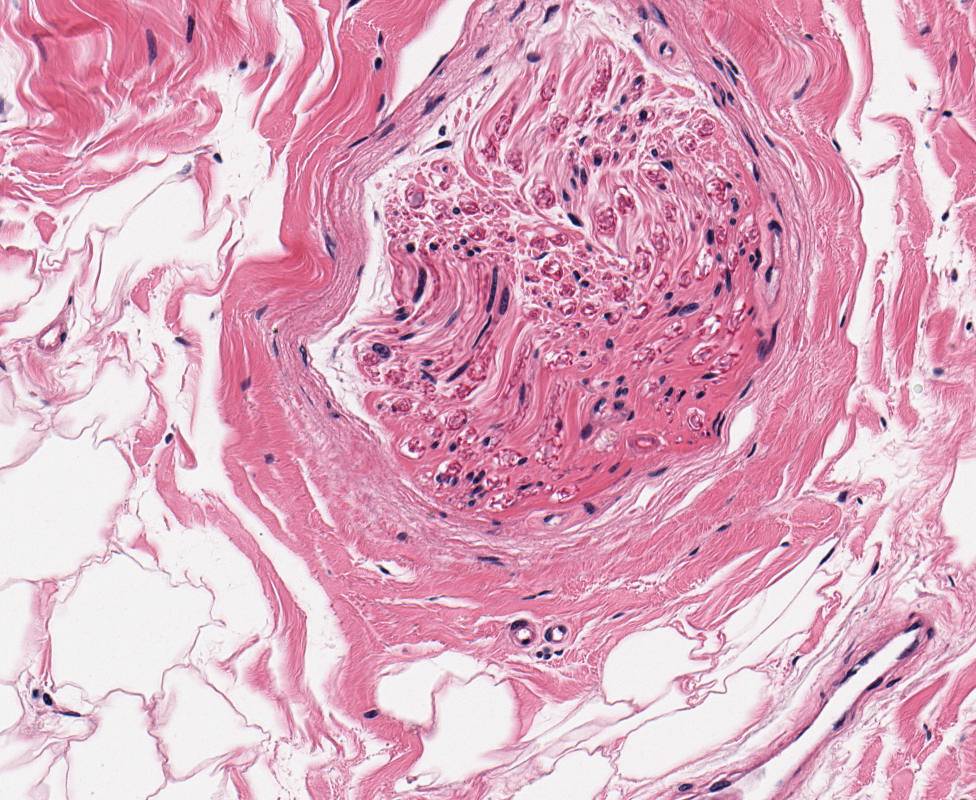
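Tibial nerve: a single rounded fascicle centred in the field, wrapped in concentric layers of dense fibrous tissue. Most nerve fibres within it are cut across, appearing as many small round pink profiles. Across the middle, some fibres run obliquely in wavy strands between these profiles. Small dark oval to elongated nuclei are scattered among the fibres.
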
